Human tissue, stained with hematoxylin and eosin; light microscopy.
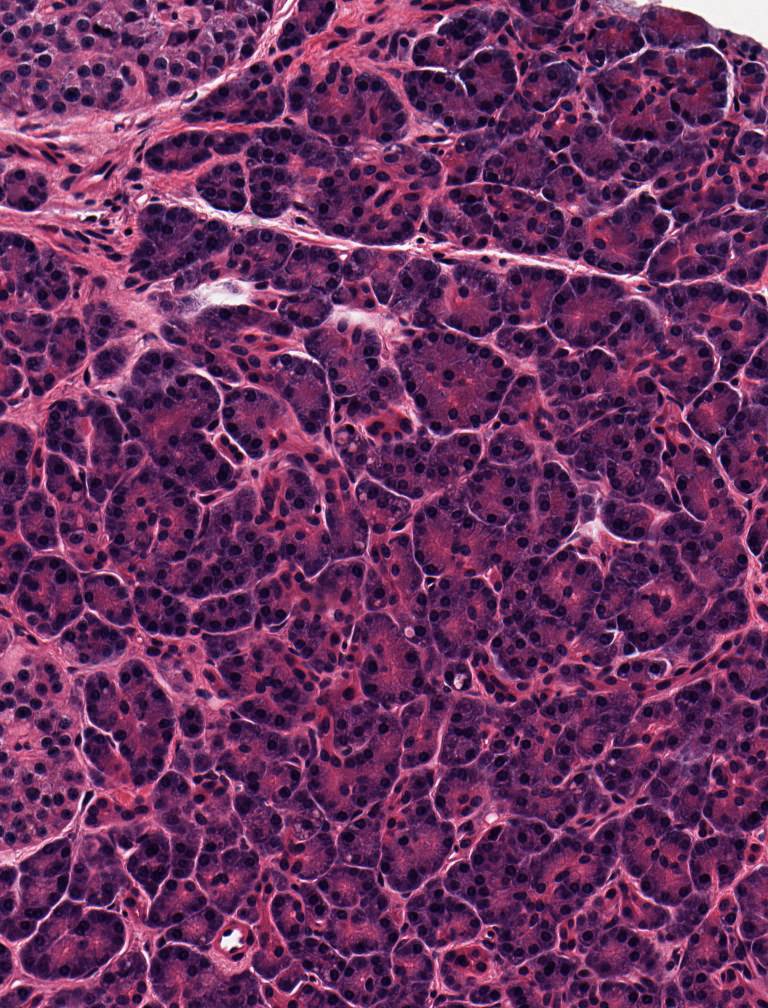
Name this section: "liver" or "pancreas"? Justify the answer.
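This is pancreas. Pyramidal acinar cells sit around tiny, mostly inconspicuous lumens, with nuclei at the base toward the outer edge of each acinus.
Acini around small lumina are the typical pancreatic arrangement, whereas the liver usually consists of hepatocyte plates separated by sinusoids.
Acinar cytoplasm here is deep purple basally and pink, eosinophilic apically.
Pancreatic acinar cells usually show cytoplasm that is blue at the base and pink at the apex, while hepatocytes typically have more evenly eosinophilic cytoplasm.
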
